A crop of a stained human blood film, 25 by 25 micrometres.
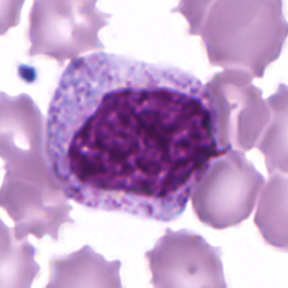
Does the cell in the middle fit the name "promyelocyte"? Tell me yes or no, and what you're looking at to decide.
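Nucleolus: none can be seen in the nucleus.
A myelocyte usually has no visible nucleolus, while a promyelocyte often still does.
This favours myelocyte over promyelocyte. Granules: many fine purple granules are scattered through the cytoplasm.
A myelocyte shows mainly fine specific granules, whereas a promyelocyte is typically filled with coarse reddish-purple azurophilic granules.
Their fineness goes with myelocyte and against promyelocyte. The cell is a myelocyte, not a promyelocyte.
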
